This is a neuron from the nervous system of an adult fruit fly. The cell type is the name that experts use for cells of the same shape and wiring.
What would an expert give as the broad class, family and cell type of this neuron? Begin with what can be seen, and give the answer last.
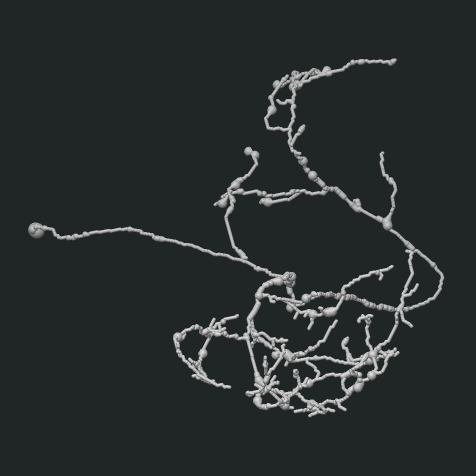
Dozens of branch ends can be seen. As drawn here it is about as wide as it is tall. It is a central-brain intrinsic neuron. The family is hemilineage VLPl2_posterior. Its cell type is LHAV2b7_b.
